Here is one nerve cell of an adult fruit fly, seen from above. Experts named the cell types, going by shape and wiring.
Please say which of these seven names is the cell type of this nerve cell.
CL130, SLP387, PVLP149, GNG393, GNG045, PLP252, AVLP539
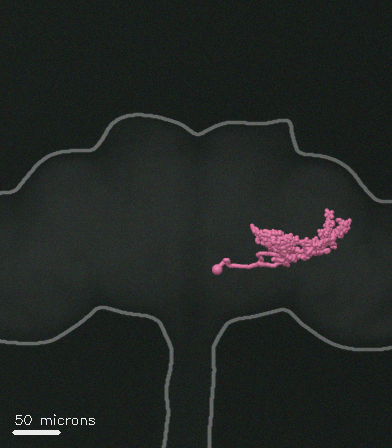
SLP387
